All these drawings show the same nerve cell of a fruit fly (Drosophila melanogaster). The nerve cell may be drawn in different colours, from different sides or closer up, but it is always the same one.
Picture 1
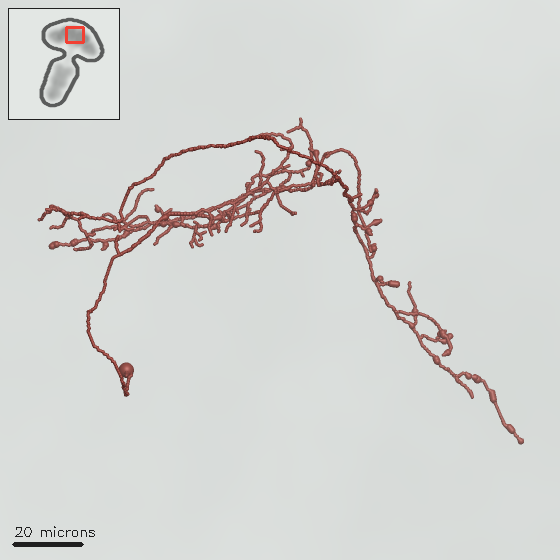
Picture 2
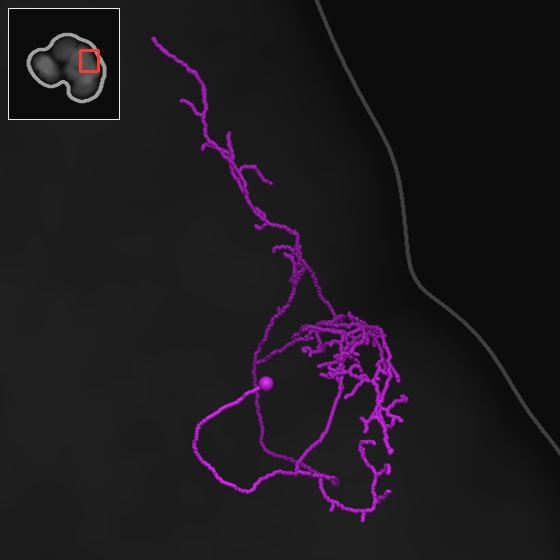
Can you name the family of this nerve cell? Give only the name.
hemilineage DM3_dorso_medial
